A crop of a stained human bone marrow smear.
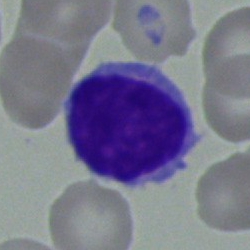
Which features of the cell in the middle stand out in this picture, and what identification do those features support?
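Dark purple, densely stained chromatin makes up a nucleus that fills most of the cell. Only a narrow rim of pale bluish-lavender cytoplasm remains around it. Small irregular projections stick out from the lower right edge of the cell. It is a lymphocyte.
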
